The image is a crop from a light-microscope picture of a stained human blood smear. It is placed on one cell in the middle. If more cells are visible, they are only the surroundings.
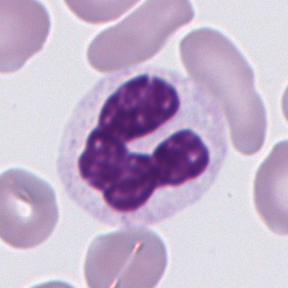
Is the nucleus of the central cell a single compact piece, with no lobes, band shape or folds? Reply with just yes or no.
No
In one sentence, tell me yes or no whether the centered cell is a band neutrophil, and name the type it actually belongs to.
No, the cell centered in the crop is a segmented neutrophil, not a band neutrophil.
